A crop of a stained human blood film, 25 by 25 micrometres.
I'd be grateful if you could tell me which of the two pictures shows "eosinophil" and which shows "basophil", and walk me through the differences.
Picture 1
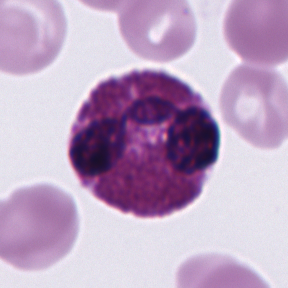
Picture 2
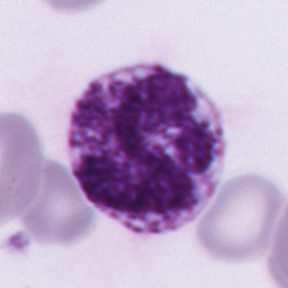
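Picture 1: eosinophil. Picture 2: basophil. Picture 1 nucleus: two large dark lobes, left and right, with a smaller ring-shaped piece between them near the top.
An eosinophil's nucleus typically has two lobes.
Chromatin dark purple and clumped; no nucleoli seen. Picture 2 nucleus: a dark central mass split by paler clefts into several lobes, with much of its detail hidden under coarse dark purple granules.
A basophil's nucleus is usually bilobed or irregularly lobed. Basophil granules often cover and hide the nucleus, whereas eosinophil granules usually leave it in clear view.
Granules: reddish-purple in picture 1; in picture 2, besides the coarse dark purple ones, reddish-purple granules are scattered along the cell border. Picture 2 cytoplasm: only a narrow pale rim around the dark mass. Picture 1 outline round, cell about 13 micrometres across. Picture 2: red cells close beside it on the left and lower right.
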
